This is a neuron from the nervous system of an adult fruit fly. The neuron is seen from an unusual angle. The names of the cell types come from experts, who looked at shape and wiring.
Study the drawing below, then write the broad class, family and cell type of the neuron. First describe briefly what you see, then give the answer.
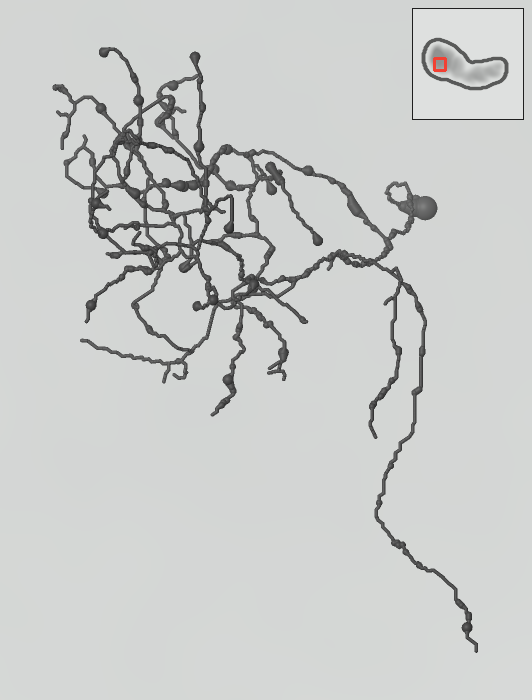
The picture shows dozens of branch ends. As drawn here it is taller than it is wide. This is a central-brain intrinsic neuron. Its family is hemilineage ALl1_dorsal. The cell type is lLN12A.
